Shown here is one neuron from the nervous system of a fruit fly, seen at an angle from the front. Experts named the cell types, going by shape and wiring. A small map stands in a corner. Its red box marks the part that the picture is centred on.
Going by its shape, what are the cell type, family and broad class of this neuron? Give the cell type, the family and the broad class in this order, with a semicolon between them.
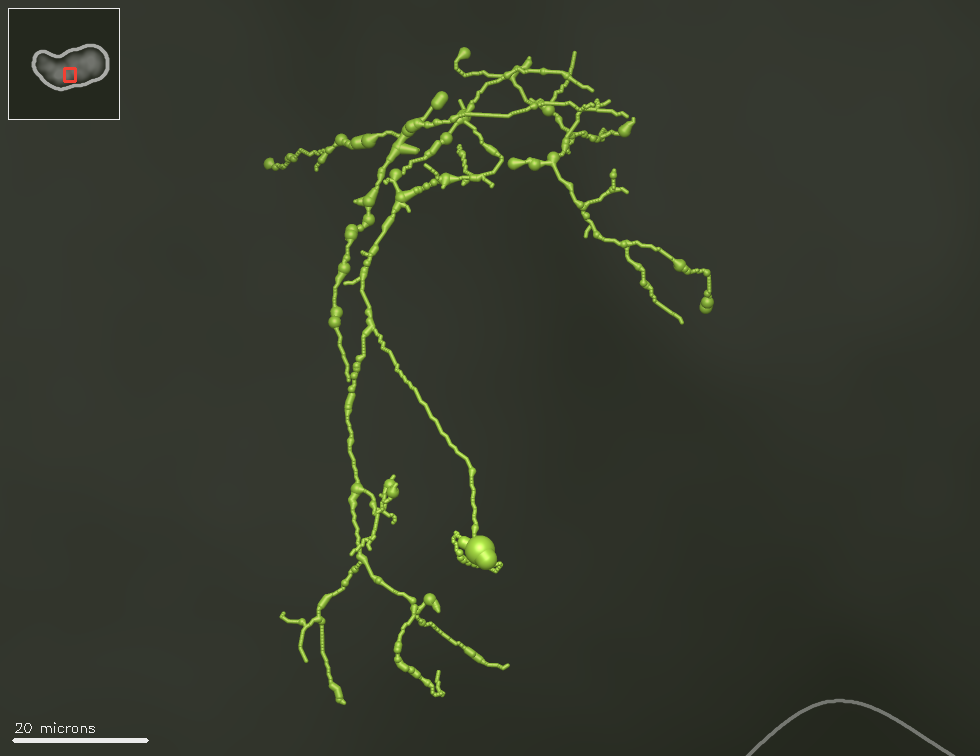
IN08A049; hemilineage 08A; nerve-cord intrinsic neuron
